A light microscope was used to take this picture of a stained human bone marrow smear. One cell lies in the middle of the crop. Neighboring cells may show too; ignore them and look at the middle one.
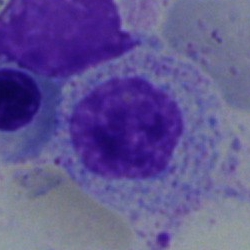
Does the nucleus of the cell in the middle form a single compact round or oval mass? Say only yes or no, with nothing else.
Yes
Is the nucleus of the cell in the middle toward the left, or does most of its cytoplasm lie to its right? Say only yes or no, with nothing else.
Yes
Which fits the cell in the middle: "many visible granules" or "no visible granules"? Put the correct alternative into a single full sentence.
Many visible granules are held in the cell's cytoplasm.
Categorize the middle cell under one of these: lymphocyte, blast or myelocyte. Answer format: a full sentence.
The target cell in the middle of the crop is a myelocyte.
